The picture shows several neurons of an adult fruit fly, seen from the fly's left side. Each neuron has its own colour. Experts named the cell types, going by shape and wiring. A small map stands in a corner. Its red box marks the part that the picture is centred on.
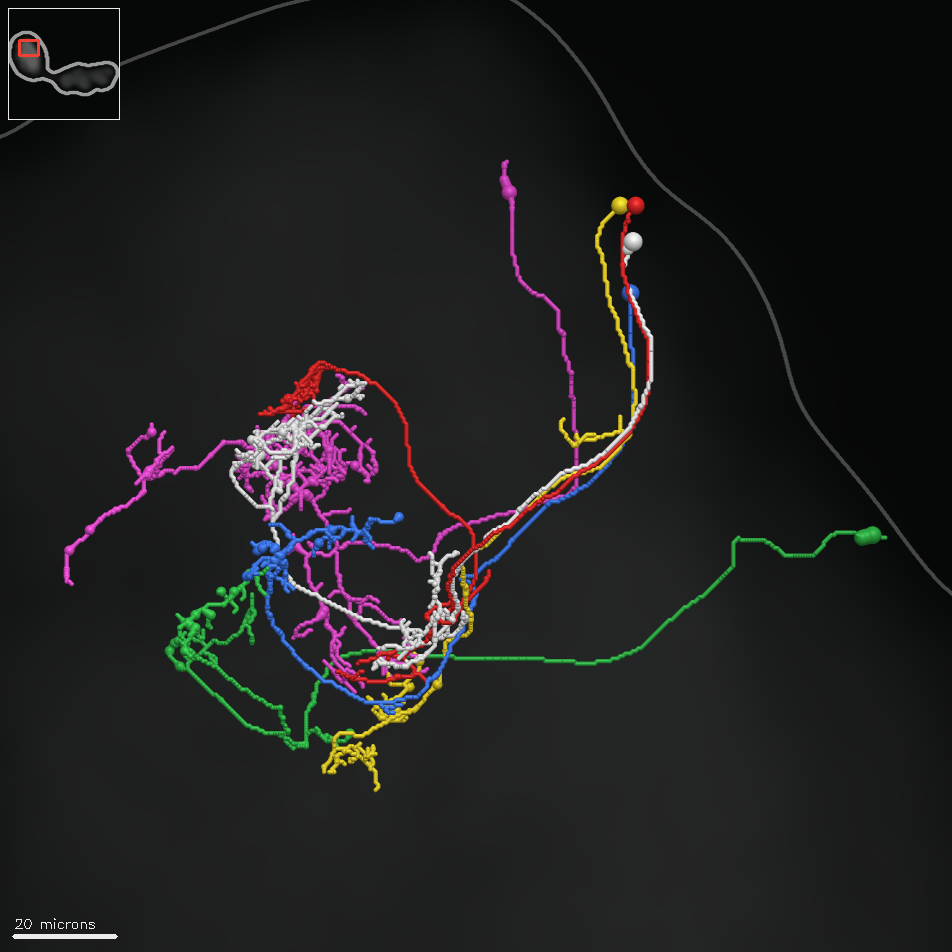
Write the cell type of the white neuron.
vDeltaC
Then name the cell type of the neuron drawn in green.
vDeltaL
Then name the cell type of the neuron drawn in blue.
vDeltaK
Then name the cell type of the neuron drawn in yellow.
PFNp_d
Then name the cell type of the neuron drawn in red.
vDeltaA_b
